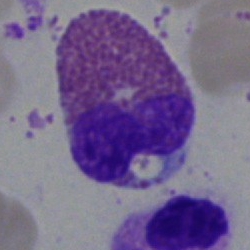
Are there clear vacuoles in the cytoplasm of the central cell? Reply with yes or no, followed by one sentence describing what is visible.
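Yes. A clear round vacuole sits in the notch at the lower edge of the nucleus.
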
